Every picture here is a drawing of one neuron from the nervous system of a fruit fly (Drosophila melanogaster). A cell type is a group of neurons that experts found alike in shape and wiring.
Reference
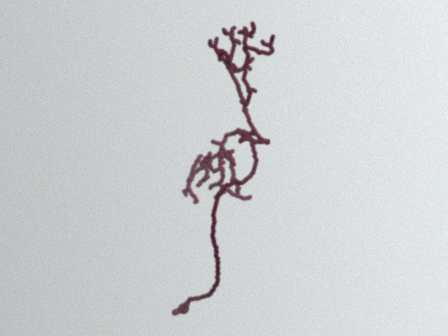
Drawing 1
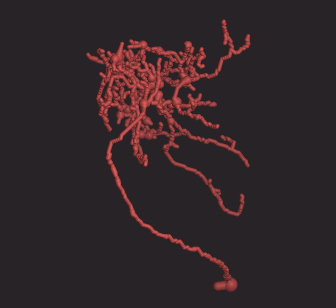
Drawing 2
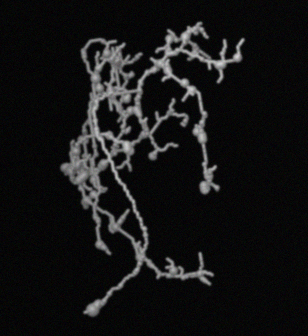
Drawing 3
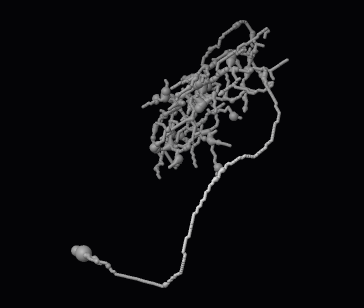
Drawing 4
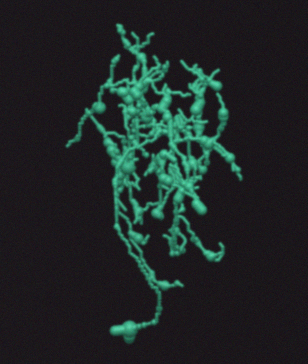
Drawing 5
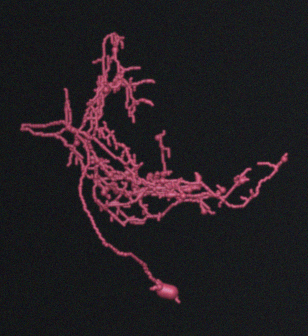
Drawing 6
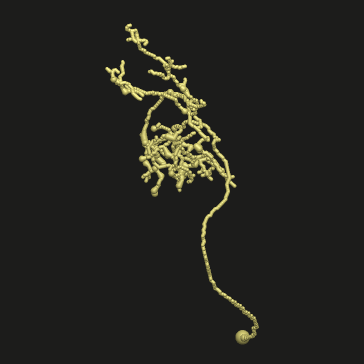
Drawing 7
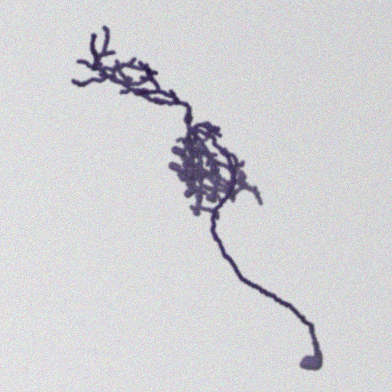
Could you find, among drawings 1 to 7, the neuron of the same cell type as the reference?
7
